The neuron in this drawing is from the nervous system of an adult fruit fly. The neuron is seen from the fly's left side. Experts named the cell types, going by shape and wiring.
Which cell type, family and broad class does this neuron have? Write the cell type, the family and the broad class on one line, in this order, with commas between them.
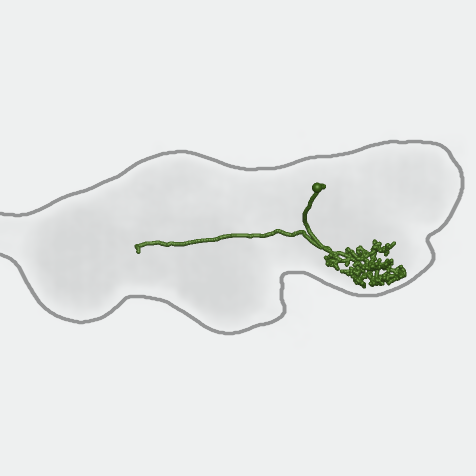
IN23B054, hemilineage 23B, nerve-cord intrinsic neuron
